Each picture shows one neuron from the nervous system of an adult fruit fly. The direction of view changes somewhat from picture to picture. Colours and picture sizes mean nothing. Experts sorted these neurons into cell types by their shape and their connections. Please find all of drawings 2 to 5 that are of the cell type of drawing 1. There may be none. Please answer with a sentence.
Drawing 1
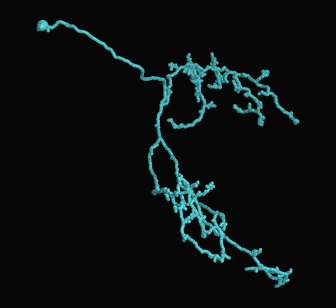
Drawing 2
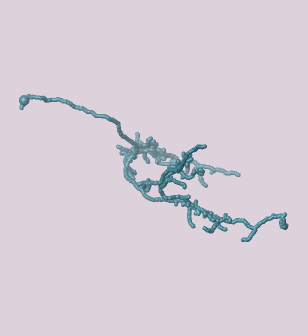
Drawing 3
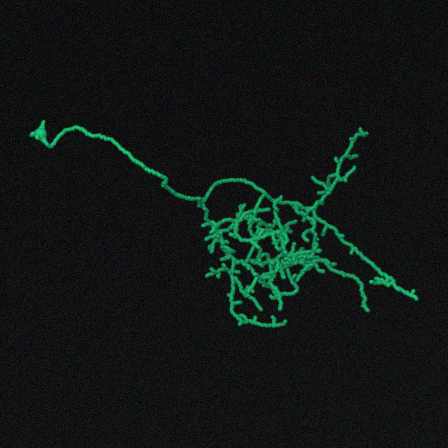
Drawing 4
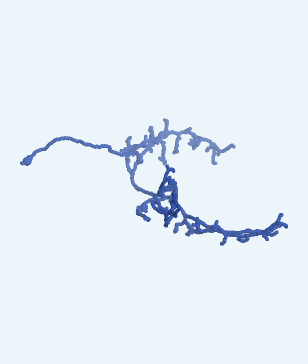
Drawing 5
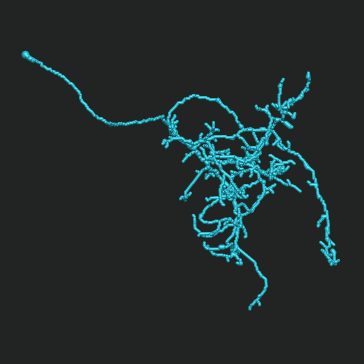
Drawing 2 and drawing 4 are of the same cell type.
